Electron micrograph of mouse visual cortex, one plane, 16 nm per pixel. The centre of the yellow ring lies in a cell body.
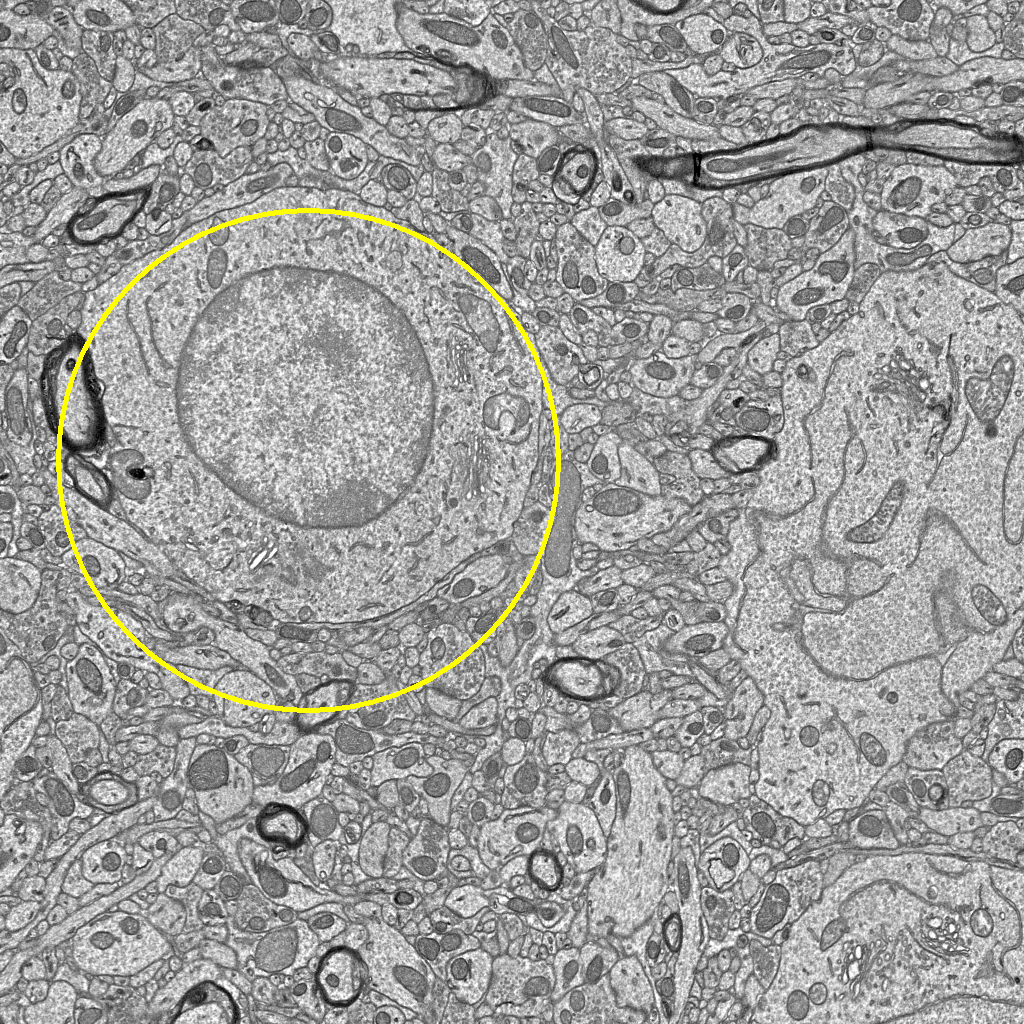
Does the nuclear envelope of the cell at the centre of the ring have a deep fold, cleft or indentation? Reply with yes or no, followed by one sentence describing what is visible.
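No. The nuclear envelope runs smoothly without deep folds.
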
